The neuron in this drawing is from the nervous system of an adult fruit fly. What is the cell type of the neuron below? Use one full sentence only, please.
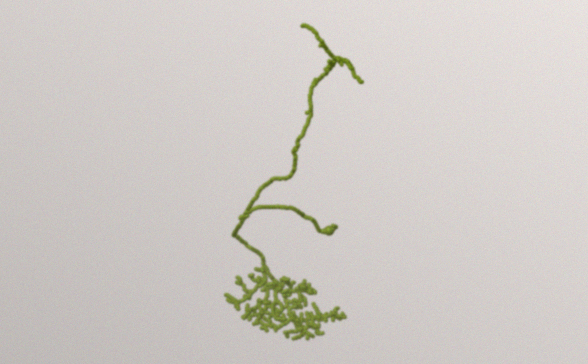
Of the cell type LC31a is this neuron.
